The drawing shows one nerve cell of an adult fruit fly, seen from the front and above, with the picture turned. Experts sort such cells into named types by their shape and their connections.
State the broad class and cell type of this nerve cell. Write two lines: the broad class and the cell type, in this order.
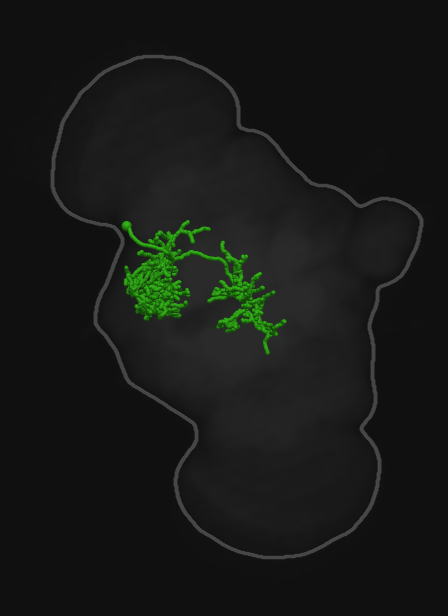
central-brain intrinsic neuron
SAD010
